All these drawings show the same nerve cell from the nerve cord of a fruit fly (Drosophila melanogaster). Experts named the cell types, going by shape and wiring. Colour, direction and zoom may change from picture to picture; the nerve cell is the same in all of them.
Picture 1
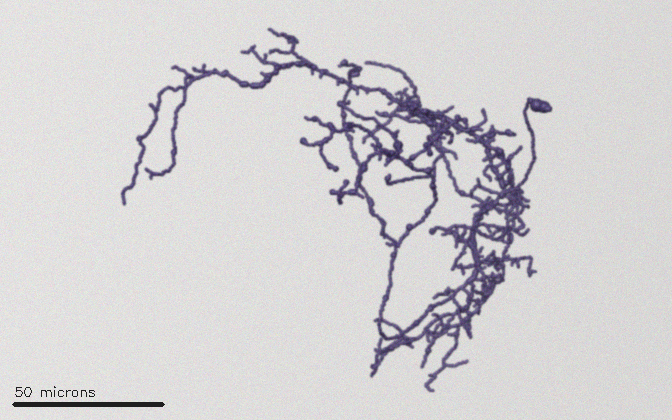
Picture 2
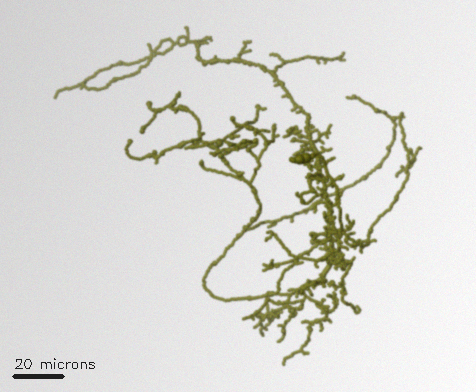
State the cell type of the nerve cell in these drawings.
IN17A045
